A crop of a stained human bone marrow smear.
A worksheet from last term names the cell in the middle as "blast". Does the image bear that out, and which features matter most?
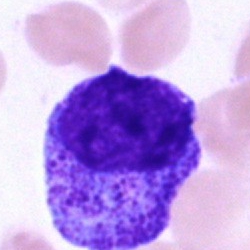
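Blast doesn't hold up here; this is a promyelocyte.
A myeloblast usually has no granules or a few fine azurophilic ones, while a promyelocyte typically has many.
Here the granules are coarse, distinct dots, unlike a blast's.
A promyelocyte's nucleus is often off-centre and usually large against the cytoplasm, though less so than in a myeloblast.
This single large nucleus fills the upper half: off-centre, as in a promyelocyte, and large enough to suit either name.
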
